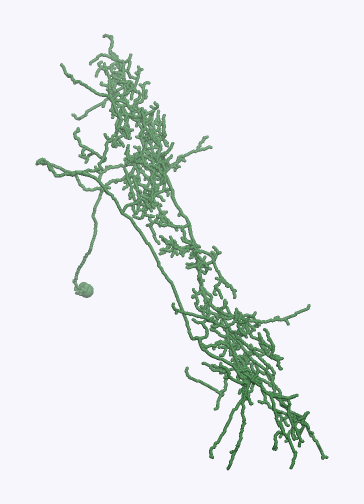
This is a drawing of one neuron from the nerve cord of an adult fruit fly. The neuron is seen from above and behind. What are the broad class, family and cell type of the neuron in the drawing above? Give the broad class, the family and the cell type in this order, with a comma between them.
nerve-cord intrinsic neuron, hemilineage 12A, IN12A008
